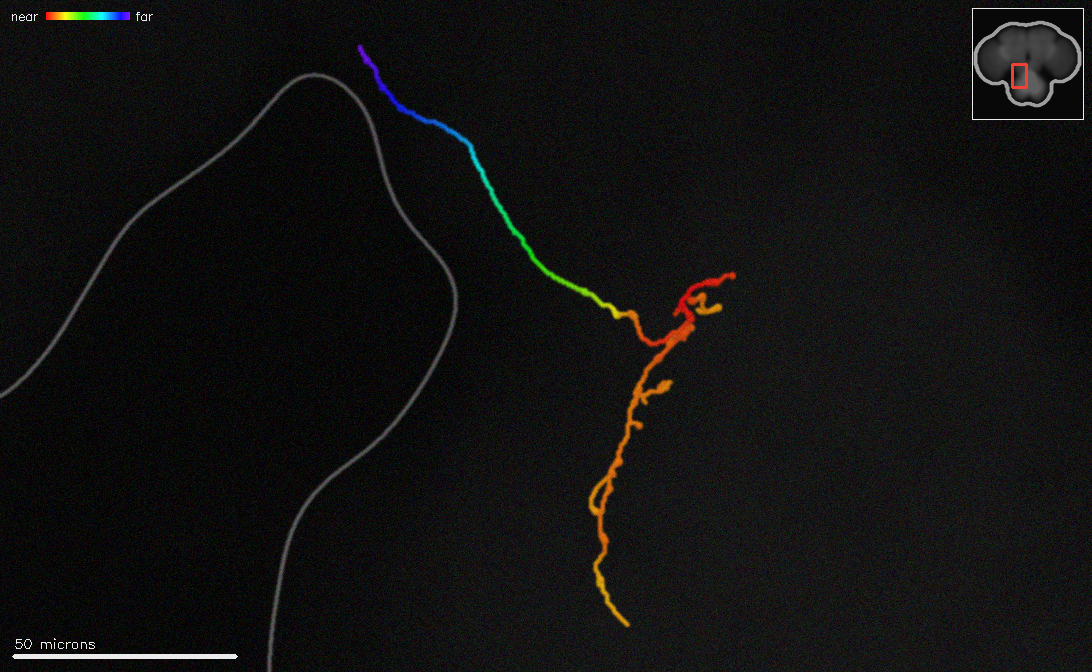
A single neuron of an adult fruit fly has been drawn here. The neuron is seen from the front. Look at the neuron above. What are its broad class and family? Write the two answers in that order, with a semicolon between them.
sensory neuron entering the nerve cord; class mechanosensory tactile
